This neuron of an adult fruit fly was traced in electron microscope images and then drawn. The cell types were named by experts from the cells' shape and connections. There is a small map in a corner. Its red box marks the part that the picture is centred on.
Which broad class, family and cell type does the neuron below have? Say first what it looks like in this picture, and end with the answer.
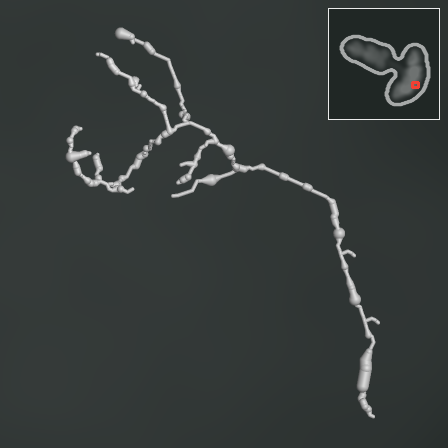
It is in the brain and does not reach the nerve cord. The drawing shows no cell body. It has a dozen or fewer branch ends. Its broad class is sensory neuron entering the brain. Its family is called class olfactory. It is of cell type ORN_V.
